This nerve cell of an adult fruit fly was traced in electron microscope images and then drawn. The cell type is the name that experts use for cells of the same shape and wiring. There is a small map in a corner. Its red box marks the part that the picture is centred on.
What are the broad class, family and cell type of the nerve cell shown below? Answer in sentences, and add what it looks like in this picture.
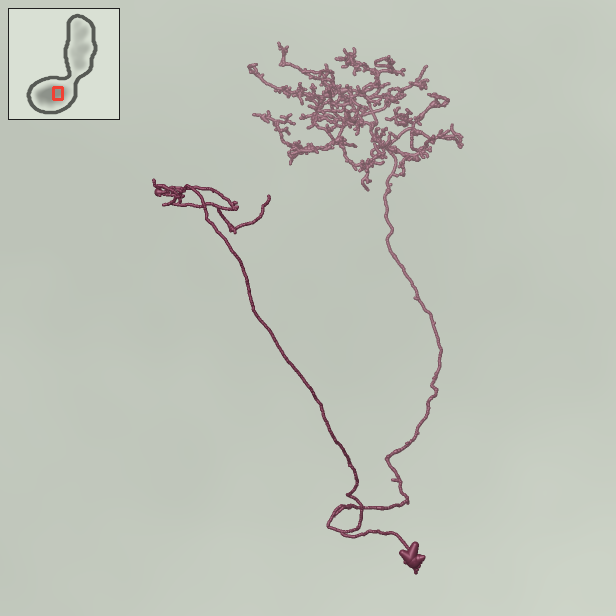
Its broad class is optic-lobe intrinsic neuron. Its family is MeLo. Its cell type is MeLo7. The picture shows dozens of branch ends. In this view it is taller than it is wide.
